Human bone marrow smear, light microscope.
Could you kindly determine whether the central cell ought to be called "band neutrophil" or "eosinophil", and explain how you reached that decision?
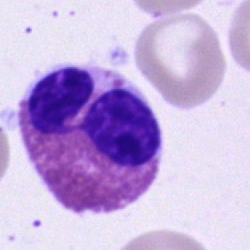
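This cell is an eosinophil. Its nucleus is divided into two lobes.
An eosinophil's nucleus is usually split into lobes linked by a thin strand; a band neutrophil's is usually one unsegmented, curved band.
The two lobes here fit the eosinophil. The chromatin is dark purple and dense; pink-purple granules pack the cytoplasm, which lies mostly below the lobes.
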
